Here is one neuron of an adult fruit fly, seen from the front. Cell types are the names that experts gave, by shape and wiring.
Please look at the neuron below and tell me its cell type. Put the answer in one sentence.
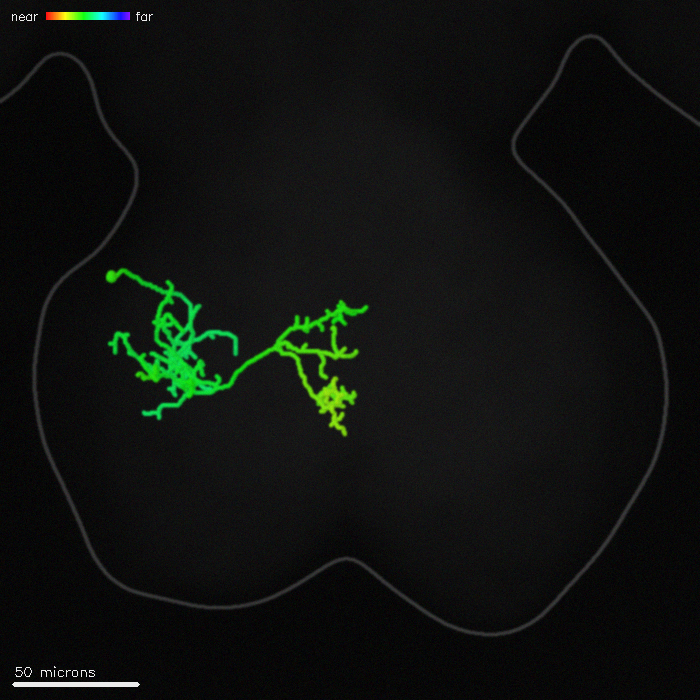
The cell type is IN19A069_a.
